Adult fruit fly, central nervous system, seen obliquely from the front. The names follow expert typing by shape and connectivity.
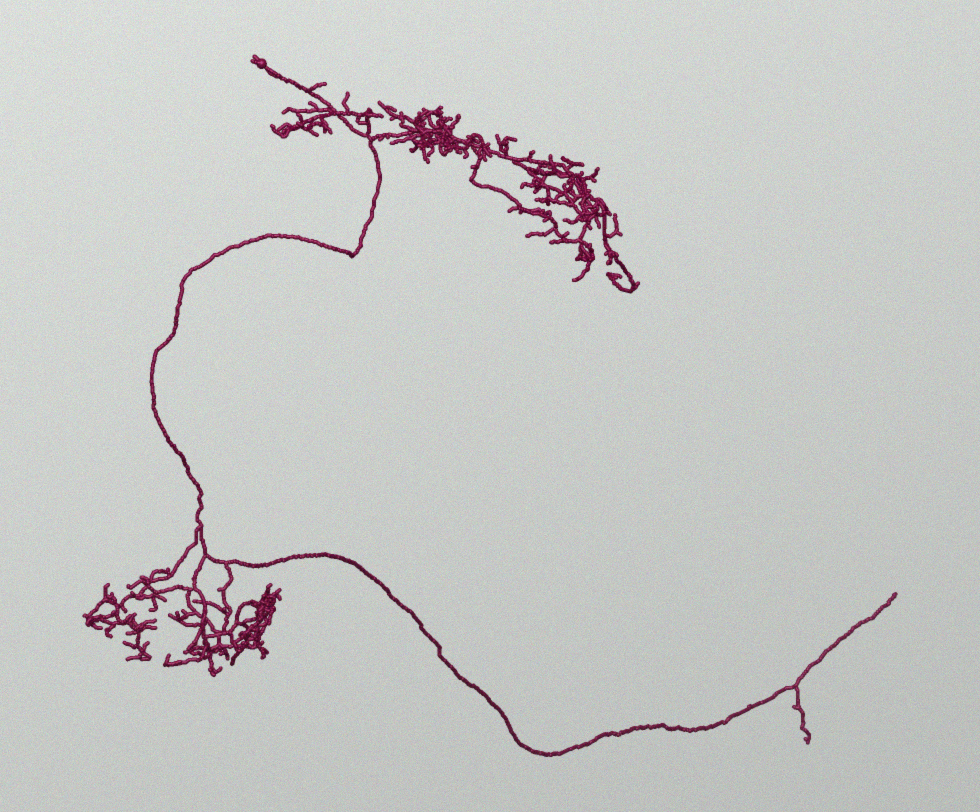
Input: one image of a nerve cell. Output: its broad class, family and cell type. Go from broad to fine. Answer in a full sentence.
A central-brain intrinsic neuron of hemilineage SMPpm1, type SLP406.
